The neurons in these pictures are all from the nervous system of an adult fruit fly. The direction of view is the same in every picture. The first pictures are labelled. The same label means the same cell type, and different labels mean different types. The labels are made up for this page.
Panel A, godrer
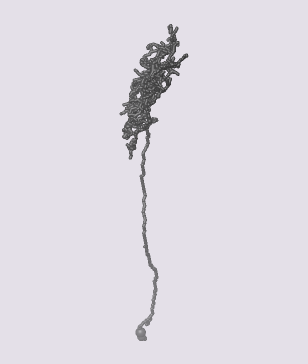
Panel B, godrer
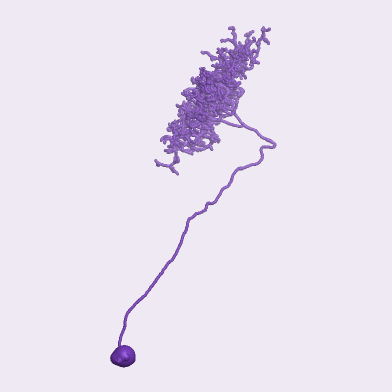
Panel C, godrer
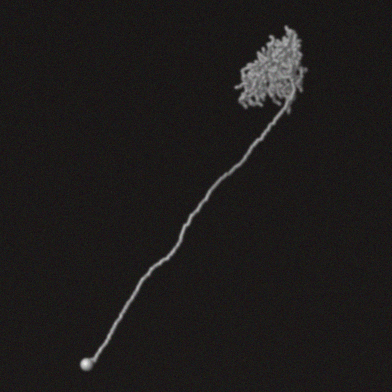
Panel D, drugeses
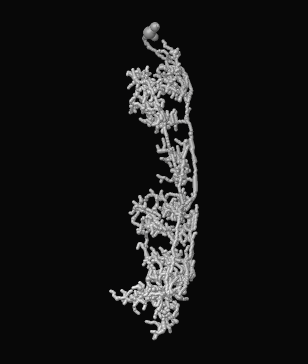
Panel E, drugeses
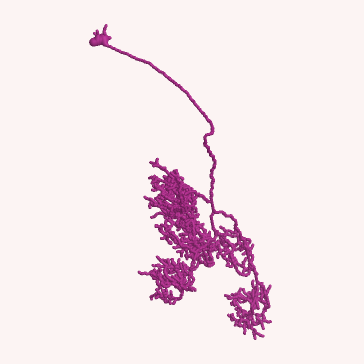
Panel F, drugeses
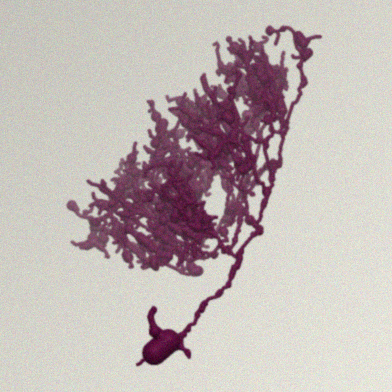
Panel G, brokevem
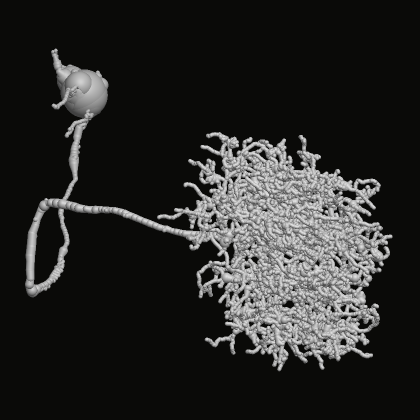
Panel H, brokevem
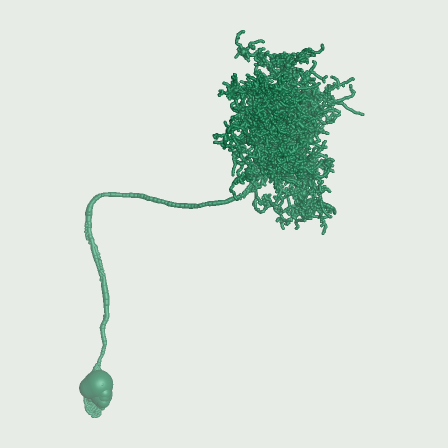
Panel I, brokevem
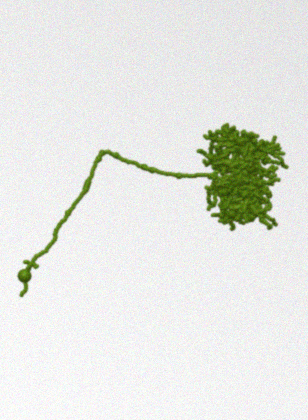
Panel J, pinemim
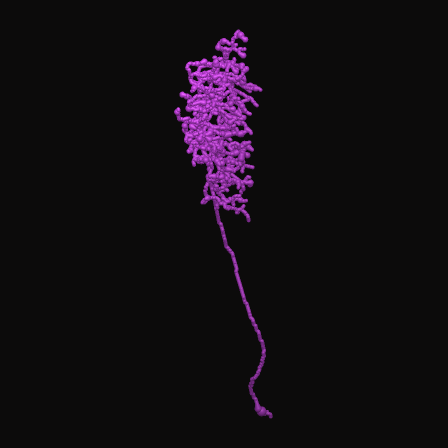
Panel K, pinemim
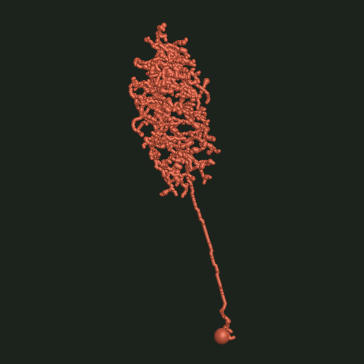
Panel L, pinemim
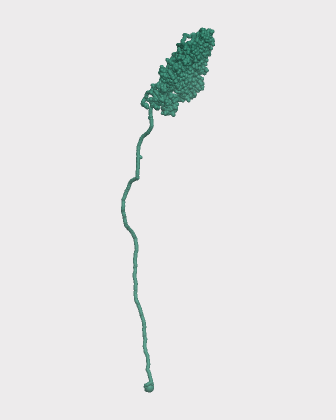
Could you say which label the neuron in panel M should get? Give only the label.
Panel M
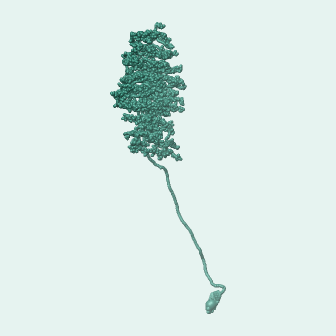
pinemim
